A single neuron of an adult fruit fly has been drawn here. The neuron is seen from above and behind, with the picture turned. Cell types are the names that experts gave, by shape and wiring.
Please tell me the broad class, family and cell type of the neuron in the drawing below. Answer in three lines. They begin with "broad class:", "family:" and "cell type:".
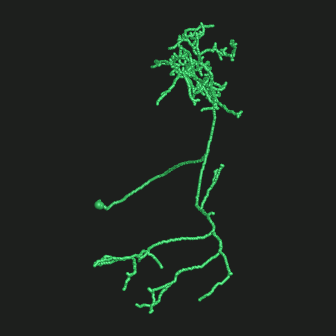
broad class: central-brain intrinsic neuron
family: hemilineage LALa1_posterior
cell type: AOTU034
